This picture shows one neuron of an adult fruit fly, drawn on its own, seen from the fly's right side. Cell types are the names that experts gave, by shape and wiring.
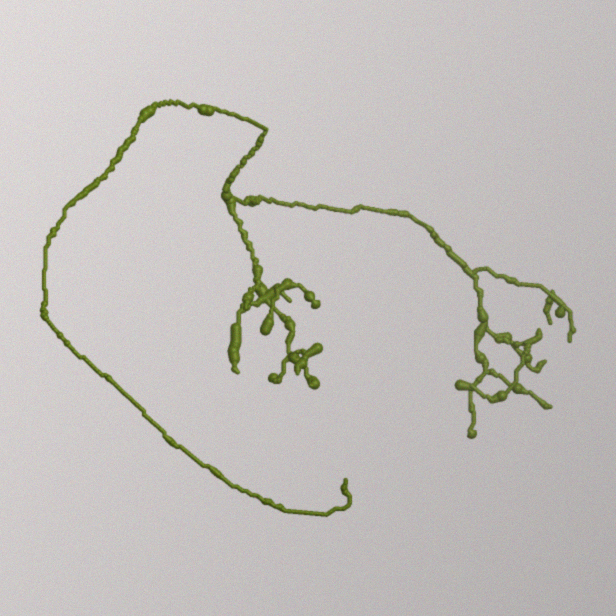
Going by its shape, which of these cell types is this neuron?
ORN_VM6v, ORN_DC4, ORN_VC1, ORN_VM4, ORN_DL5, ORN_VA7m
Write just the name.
ORN_DC4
